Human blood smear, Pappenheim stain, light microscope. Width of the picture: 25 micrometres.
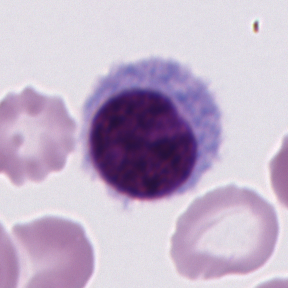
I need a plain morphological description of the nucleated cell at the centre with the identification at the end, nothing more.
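First, the outline: the cell is about 13 micrometres across, and its edge is ragged, with fine hair-like projections around it. Second, the cytoplasm: pale blue, and broadest on the upper right side of the nucleus. Third, the nucleus: round in outline, about 9 micrometres across, with a smooth border free of notches or lobes. It lies toward the lower left of the cell and fills about 60% of the cell's area. Last, the name: hairy cell.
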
